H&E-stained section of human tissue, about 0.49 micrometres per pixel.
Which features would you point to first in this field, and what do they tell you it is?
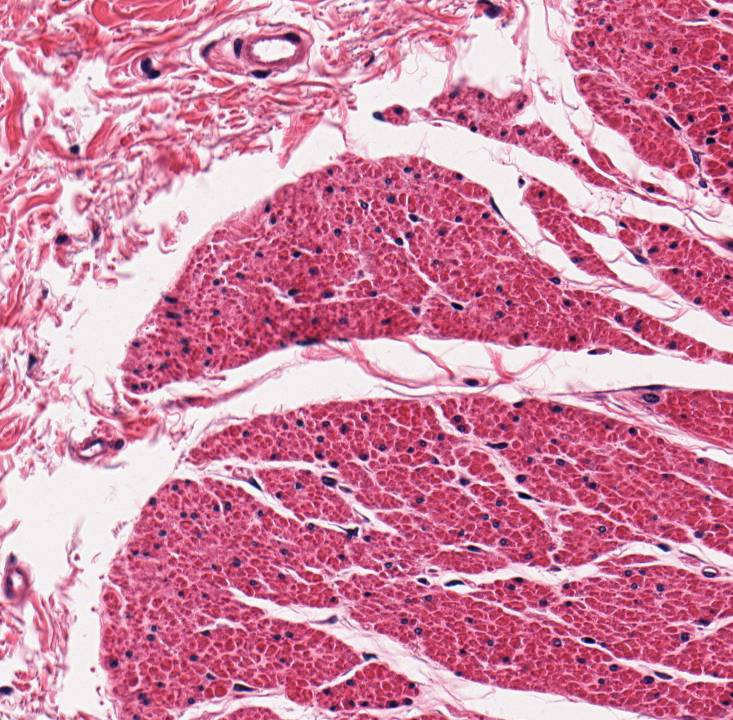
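This field is mainly smooth muscle, cut across. Its cells form small, closely packed, polygonal pink profiles gathered into bundles, a smaller one in the upper middle and a large one filling the lower half.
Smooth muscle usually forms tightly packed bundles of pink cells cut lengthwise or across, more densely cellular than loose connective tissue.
Thin pale septa divide the bundles.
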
